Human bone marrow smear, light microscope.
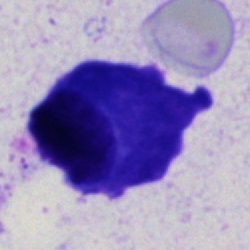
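Plasma cell at the centre of a stained human bone marrow smear, light microscopy. The outline is irregular, with an uneven, bumpy border, and a small rounded knob projects from its upper right edge. Deep blue-purple staining across the whole cell makes nucleus and cytoplasm hard to tell apart; the darkest region lies on the left side.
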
